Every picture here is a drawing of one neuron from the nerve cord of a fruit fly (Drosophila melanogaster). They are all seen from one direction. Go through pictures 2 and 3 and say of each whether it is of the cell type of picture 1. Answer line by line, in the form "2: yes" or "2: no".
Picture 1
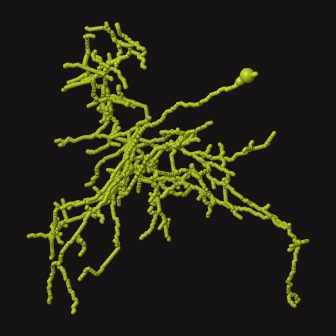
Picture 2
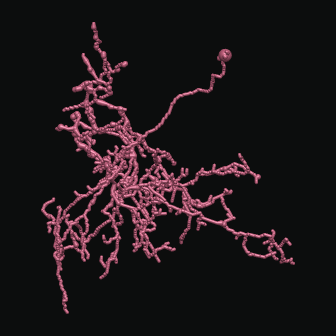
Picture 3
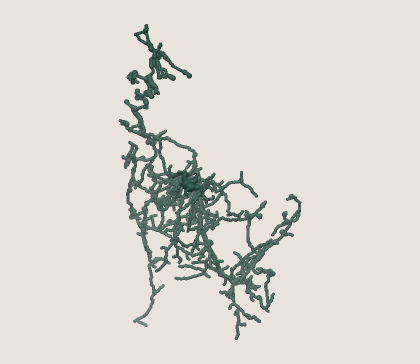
2: yes
3: yes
